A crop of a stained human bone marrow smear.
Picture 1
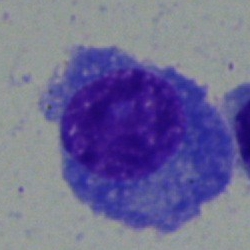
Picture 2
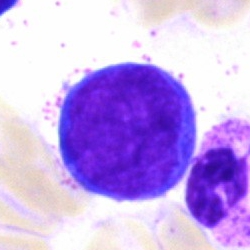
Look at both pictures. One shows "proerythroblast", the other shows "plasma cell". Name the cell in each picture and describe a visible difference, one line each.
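The cell in picture 1 is a plasma cell. The cytoplasm is abundant compared with the nucleus.
The cell in picture 2 is a proerythroblast. The cytoplasm is only a thin rim around the nucleus.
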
